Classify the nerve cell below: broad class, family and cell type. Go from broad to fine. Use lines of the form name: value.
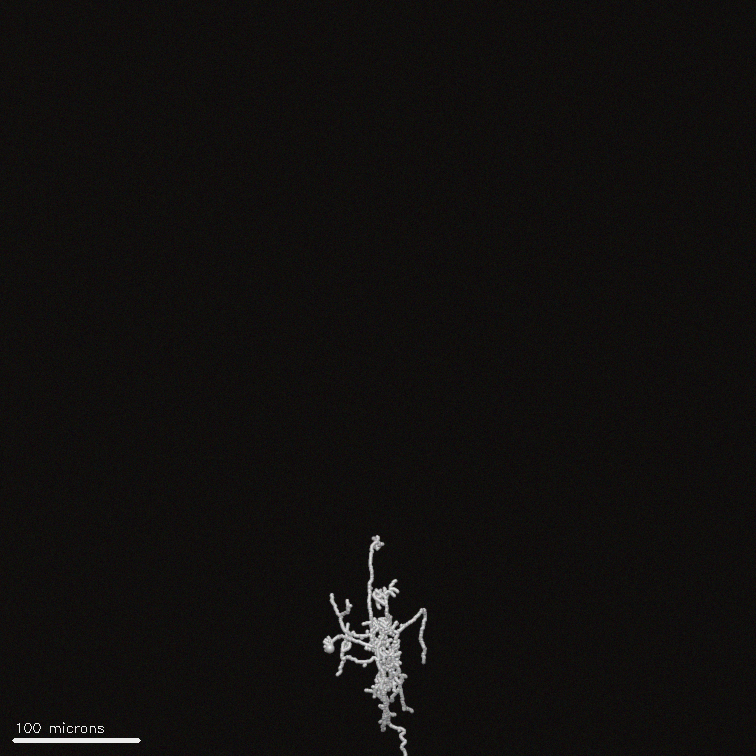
broad class: motor neuron of the nerve cord
family: MNad
cell type: MNad09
